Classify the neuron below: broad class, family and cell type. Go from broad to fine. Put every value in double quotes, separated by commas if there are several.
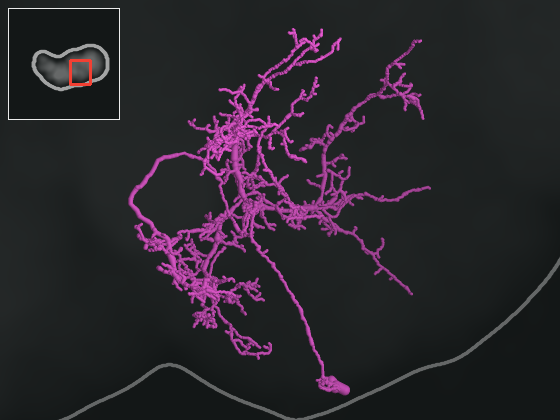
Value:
"central-brain intrinsic neuron", "hemilineage MX3", "GNG146"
